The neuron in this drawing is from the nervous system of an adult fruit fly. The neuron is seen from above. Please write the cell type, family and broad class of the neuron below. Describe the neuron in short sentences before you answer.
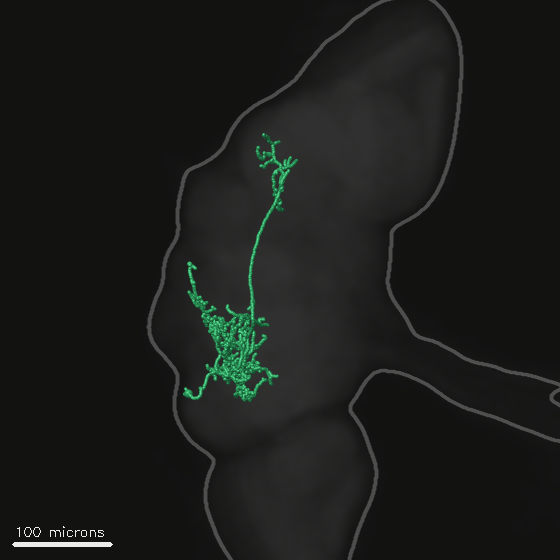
It lies in the brain. By the scale bar it is about 300 microns tall in this view. The cell type is AVLP733m. Its family is hemilineage VLPl&d1_dorsal. This is a central-brain intrinsic neuron.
